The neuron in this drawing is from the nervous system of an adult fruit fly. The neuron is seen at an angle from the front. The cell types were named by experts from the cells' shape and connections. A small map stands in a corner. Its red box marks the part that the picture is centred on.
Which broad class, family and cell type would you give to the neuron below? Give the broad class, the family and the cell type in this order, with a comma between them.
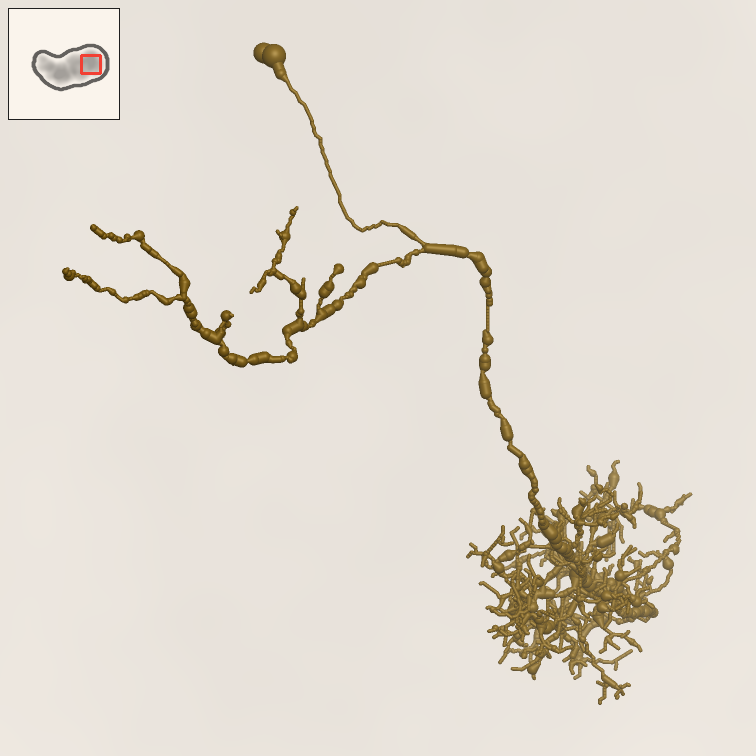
visual projection neuron, hemilineage VPNd1, LPLC1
